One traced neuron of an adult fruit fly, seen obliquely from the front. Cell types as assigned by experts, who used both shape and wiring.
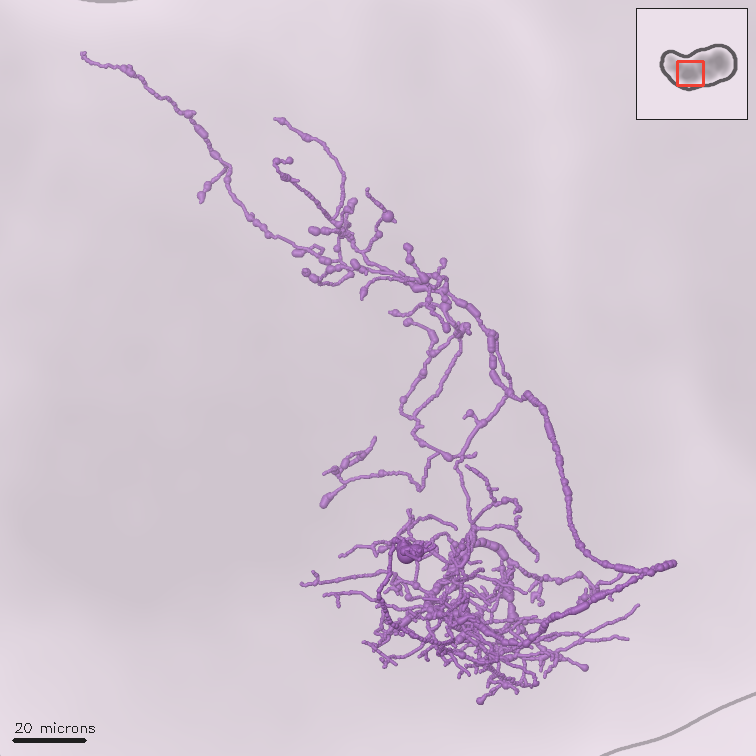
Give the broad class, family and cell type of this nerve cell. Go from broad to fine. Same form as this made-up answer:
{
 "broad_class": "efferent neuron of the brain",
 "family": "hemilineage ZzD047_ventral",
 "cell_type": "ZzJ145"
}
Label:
{
 "broad_class": "nerve-cord intrinsic neuron",
 "family": "hemilineage 01A",
 "cell_type": "IN01A024"
}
